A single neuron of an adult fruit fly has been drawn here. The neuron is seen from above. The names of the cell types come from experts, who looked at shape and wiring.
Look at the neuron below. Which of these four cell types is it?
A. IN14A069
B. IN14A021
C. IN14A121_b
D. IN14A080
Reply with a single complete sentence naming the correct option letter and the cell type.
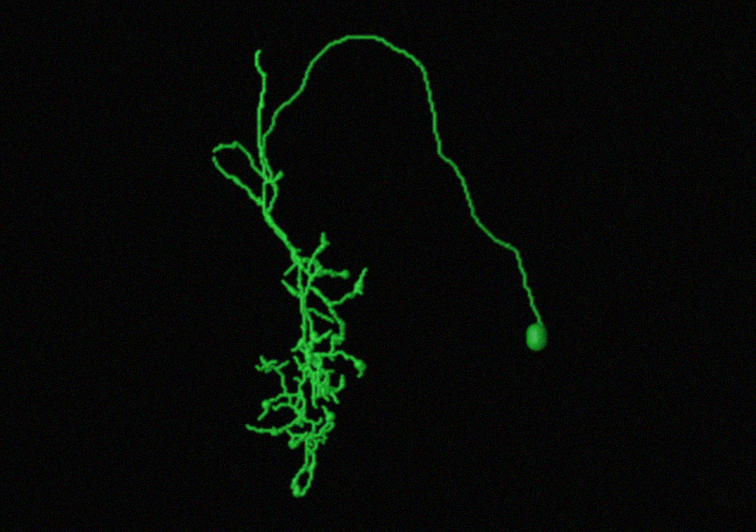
For the neuron, the cell type is IN14A121_b, which is option C.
